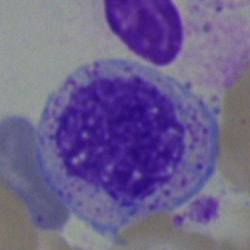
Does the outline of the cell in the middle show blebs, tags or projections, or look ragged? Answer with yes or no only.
No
